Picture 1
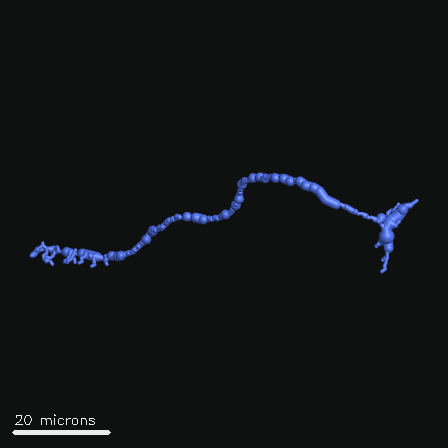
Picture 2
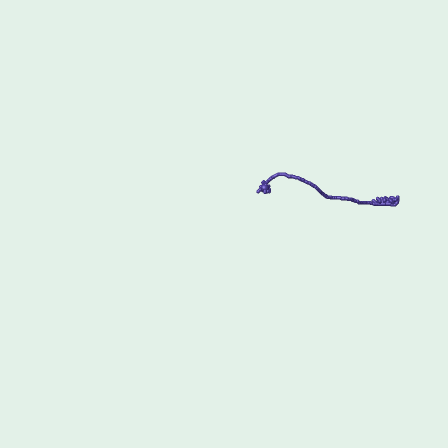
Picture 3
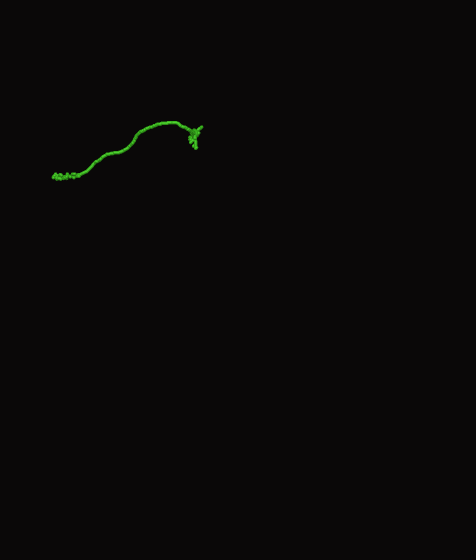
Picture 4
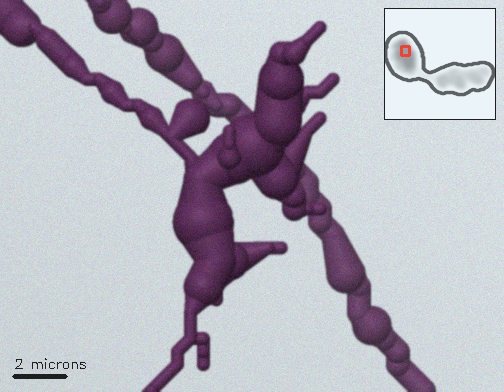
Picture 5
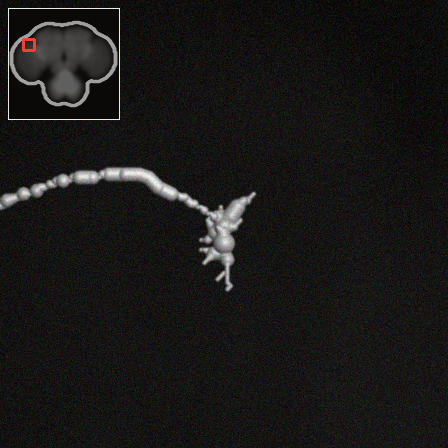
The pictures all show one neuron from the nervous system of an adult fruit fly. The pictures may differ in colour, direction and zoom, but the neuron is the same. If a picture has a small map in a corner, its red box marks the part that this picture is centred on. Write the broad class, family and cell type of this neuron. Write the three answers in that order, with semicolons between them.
optic-lobe intrinsic neuron; L; L3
